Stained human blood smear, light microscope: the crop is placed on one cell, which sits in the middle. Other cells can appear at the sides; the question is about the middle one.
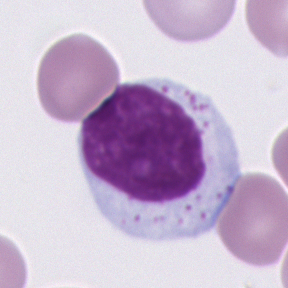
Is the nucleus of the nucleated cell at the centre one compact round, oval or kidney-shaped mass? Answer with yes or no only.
Yes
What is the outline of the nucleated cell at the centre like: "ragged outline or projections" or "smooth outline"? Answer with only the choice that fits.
Smooth outline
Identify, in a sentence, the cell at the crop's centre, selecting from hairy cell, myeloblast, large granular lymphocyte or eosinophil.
The cell in the exact centre of the crop is a large granular lymphocyte.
